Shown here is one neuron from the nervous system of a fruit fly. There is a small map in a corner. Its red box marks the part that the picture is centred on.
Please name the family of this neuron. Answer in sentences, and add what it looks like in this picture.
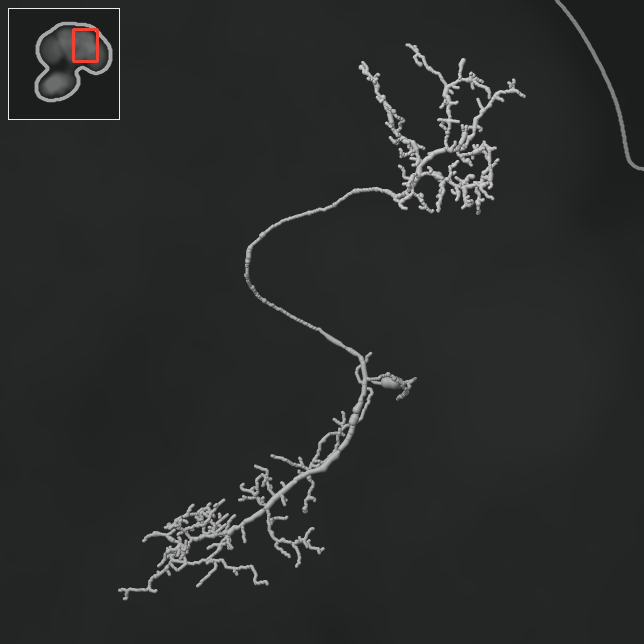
Its family is hemilineage ALv1. It is a central-brain intrinsic neuron. Its cell body lies in the middle of the picture. Dozens of branch ends can be seen.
